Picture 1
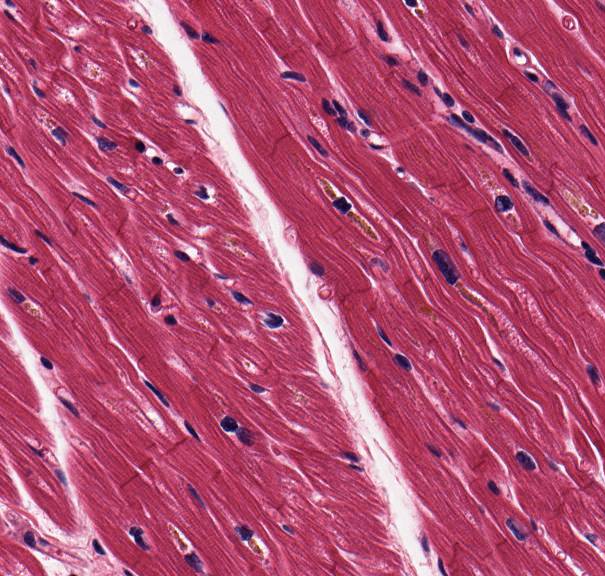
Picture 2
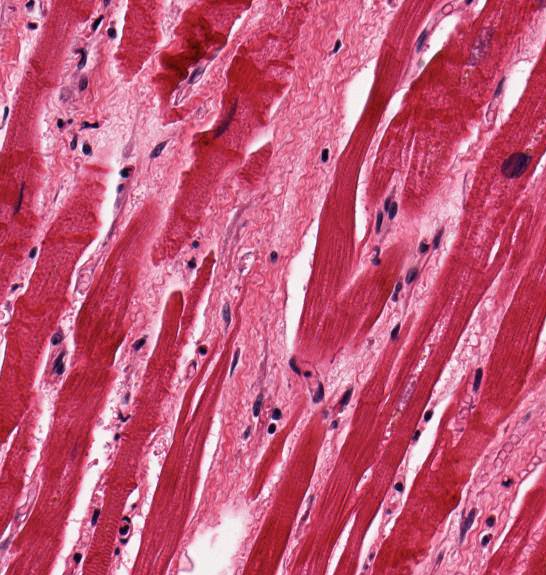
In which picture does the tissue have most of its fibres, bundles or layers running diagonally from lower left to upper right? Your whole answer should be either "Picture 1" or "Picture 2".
Picture 2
